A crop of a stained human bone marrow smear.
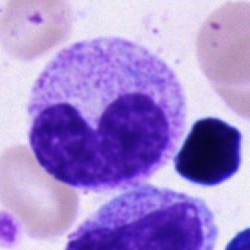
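Metamyelocyte, in the middle of this stained human bone marrow smear. You'll notice the outline is round and smooth. The nucleus has a notch cut in from its upper edge, so it looks kidney-shaped, and it sits in the lower half of the cell. Plenty of pale lilac cytoplasm around it.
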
